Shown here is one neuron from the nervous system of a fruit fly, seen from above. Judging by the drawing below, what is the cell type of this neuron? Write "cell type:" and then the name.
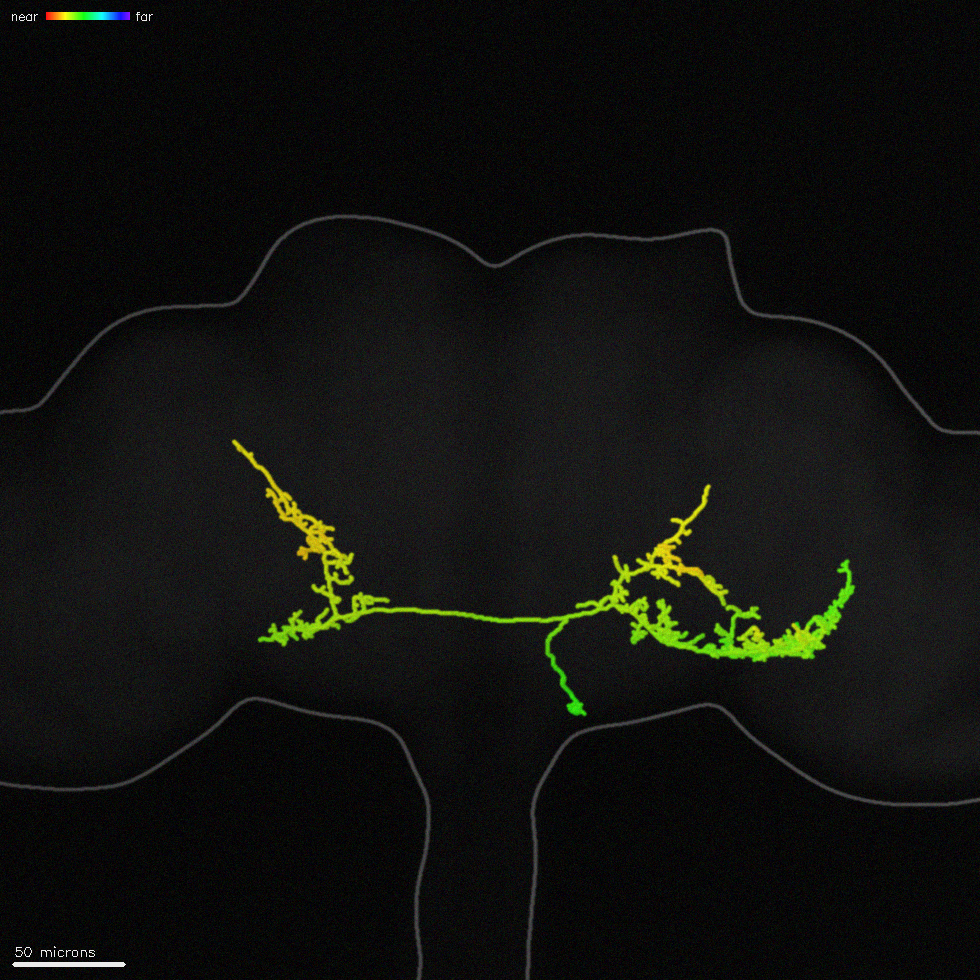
cell type: CL352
